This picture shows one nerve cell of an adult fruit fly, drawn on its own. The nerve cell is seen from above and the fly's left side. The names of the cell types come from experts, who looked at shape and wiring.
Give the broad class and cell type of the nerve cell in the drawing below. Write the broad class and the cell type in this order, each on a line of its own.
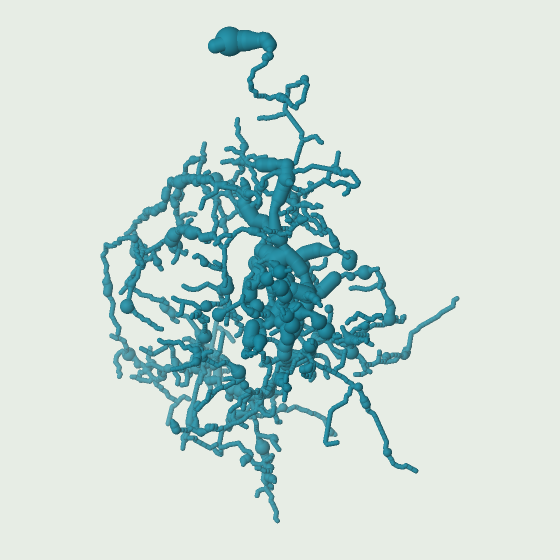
nerve-cord intrinsic neuron
INXXX363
